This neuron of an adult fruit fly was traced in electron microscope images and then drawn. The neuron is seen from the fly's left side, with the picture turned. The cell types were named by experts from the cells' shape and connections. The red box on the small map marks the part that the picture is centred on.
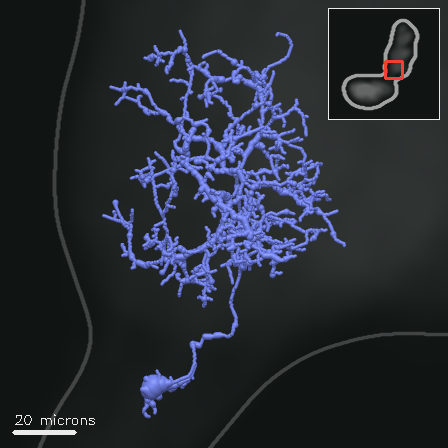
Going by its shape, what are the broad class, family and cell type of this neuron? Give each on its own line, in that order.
nerve-cord intrinsic neuron
hemilineage 16B
IN16B018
